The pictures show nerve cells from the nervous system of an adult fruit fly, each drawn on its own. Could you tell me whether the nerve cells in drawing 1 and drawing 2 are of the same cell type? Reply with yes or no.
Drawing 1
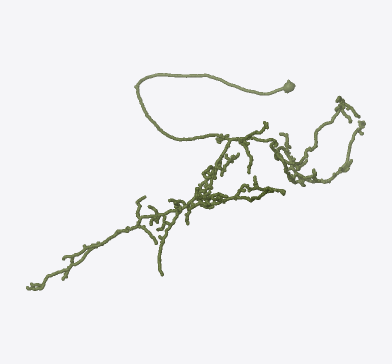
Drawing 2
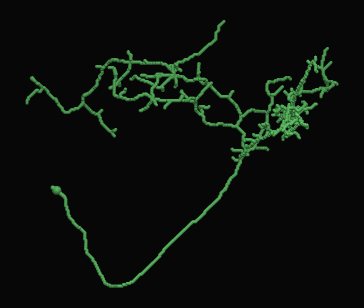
yes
